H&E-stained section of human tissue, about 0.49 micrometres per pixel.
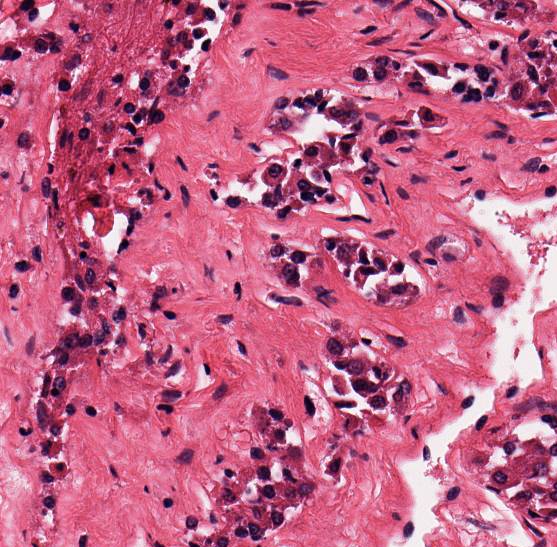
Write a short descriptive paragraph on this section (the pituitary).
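Dense pink collagenous stroma occupies most of the field, with small clusters of cells scattered within it. Its collagen bundles are wavy and loosely interlacing, not straight and parallel. Sparse thin, elongated dark nuclei of spindle cells lie among the collagen fibres. Along the left side of the field, cells are more densely gathered in a band running downward.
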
